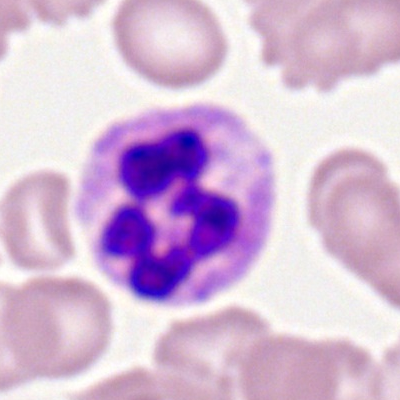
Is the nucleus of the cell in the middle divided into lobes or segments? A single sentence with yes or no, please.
Yes, what this cell has is a nucleus split into segments.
